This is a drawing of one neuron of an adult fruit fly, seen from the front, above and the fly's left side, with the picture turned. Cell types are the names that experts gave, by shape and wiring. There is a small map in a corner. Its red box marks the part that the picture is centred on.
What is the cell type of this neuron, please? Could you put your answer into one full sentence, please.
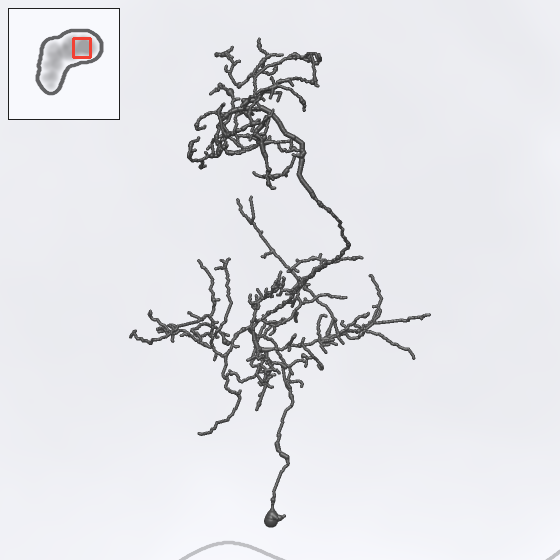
Within the cell type LAL140 sits this neuron.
